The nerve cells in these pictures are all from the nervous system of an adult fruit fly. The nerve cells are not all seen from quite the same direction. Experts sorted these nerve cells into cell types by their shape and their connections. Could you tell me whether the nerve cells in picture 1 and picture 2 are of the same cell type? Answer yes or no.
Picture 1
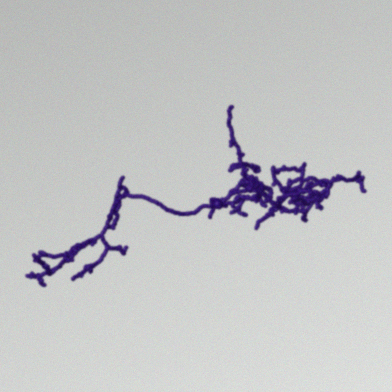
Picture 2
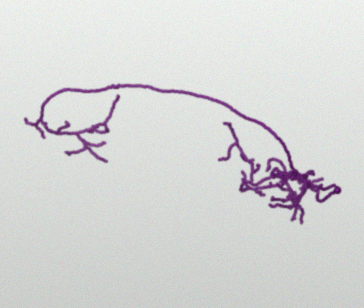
no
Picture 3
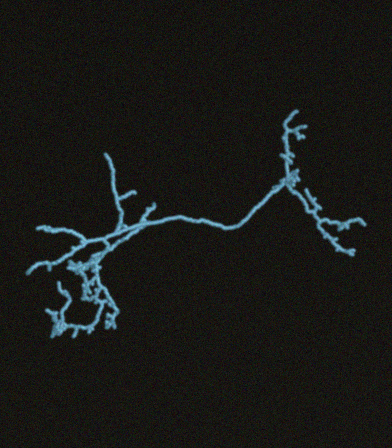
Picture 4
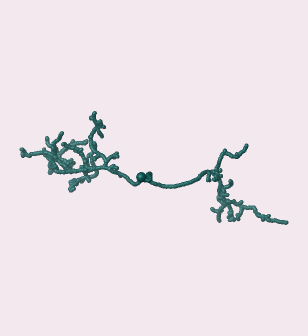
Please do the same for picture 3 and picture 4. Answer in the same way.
yes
